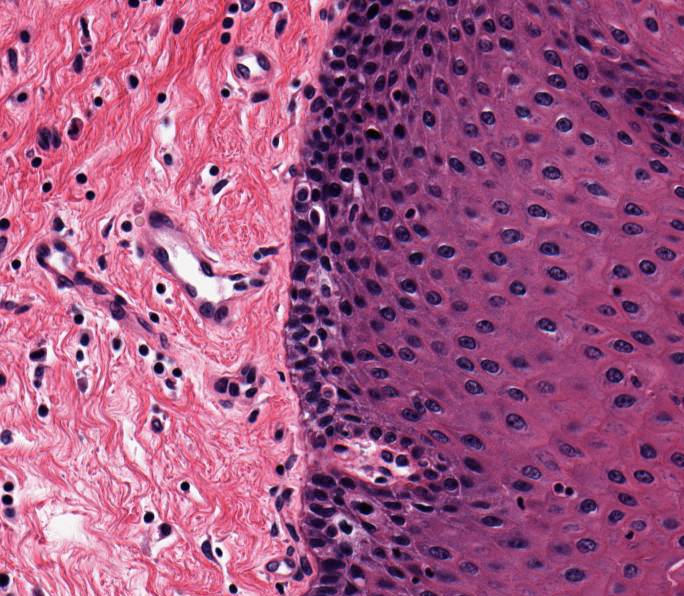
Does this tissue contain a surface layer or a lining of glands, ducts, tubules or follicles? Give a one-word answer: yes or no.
Yes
